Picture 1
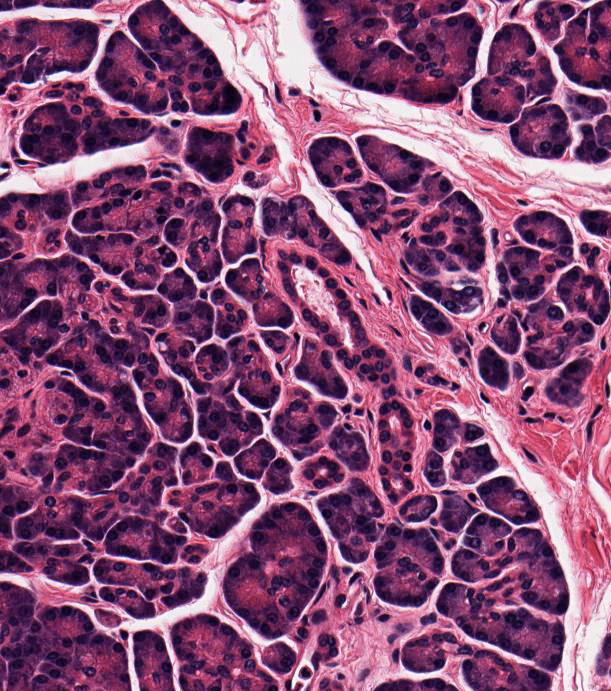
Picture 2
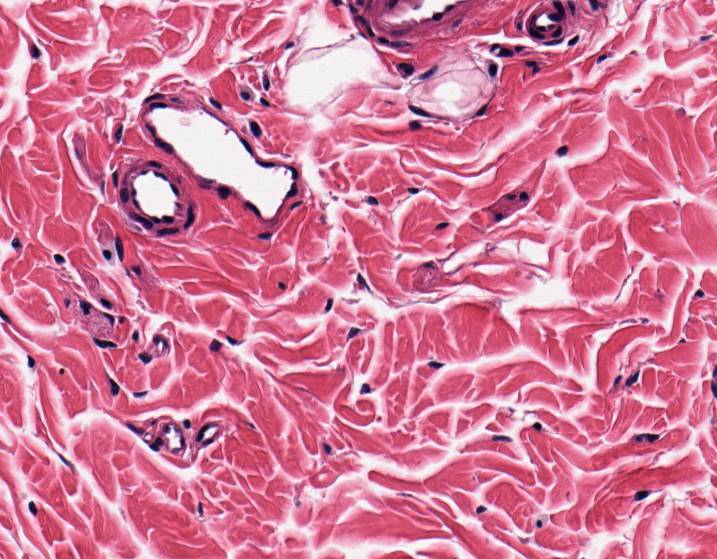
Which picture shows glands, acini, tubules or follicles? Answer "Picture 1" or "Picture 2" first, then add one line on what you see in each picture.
Picture 1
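In picture 1: The tissue is made of closely packed rounded acini grouped into lobules by pink fibrous septa.
In picture 2: No epithelial surface or glands are present anywhere in the field.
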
